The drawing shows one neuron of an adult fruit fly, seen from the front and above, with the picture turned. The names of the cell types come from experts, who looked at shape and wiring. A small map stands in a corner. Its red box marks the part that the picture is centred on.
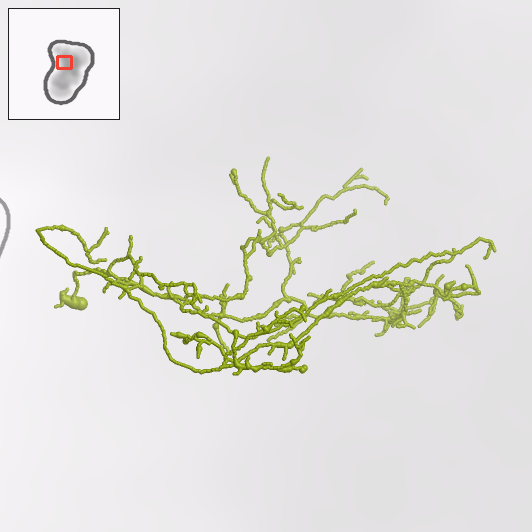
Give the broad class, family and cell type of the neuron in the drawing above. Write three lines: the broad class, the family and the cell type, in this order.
central-brain intrinsic neuron
hemilineage SLPpm1
SLP286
